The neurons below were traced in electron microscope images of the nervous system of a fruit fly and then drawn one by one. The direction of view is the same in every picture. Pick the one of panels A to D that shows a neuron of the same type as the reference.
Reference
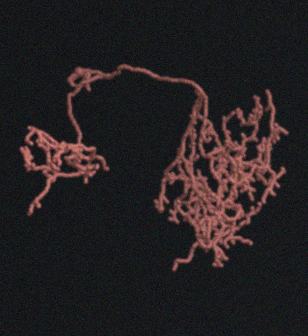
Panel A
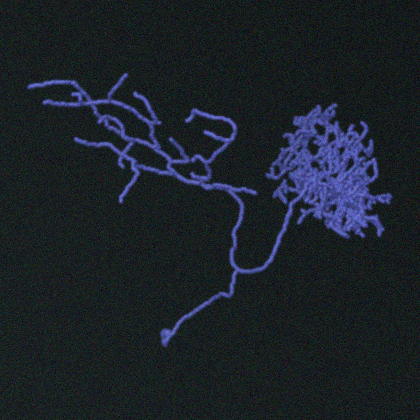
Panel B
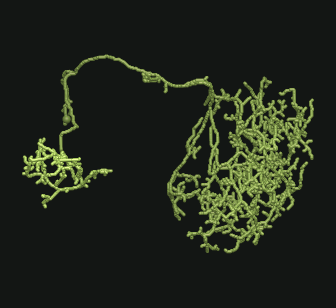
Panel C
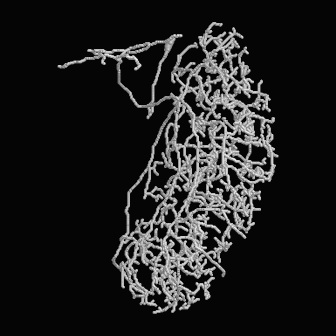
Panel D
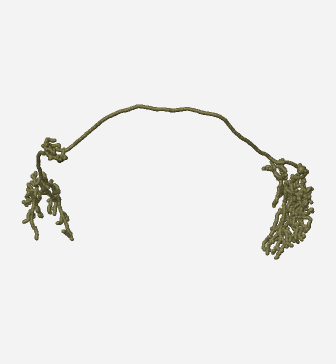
Panel B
